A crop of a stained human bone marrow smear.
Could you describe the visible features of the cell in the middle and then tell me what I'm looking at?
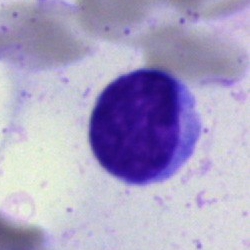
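Looking at it, the outline is round and smooth, and nothing projects from the surface. The chromatin is dense and stains deep purple. I see no granules in the cytoplasm. So it's a lymphocyte.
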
